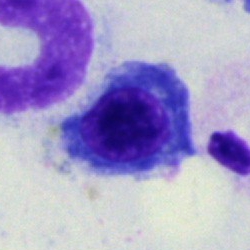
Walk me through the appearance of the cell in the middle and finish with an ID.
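Look first at the nucleus: it sits off-centre, with more cytoplasm above it and to its right. Its chromatin is dense and dark purple. Now the cytoplasm: it stains blue and runs as a rim right round the nucleus. This is an erythroblast.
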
